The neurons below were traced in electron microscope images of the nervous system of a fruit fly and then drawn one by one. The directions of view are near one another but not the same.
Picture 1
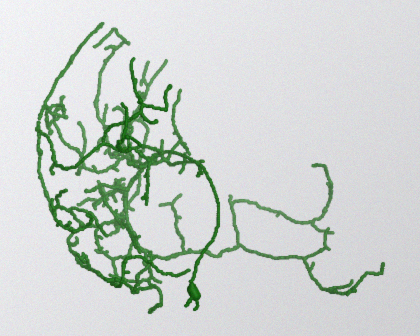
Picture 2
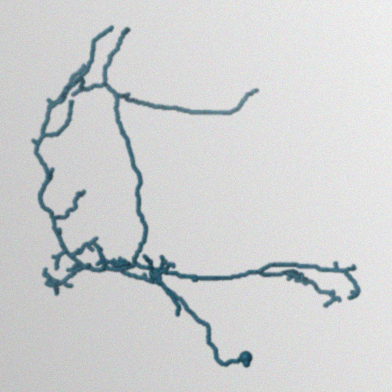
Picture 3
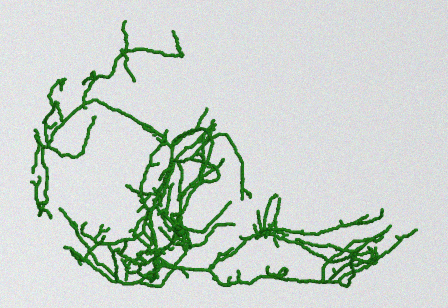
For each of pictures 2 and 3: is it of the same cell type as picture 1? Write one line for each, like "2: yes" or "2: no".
2: no
3: yes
